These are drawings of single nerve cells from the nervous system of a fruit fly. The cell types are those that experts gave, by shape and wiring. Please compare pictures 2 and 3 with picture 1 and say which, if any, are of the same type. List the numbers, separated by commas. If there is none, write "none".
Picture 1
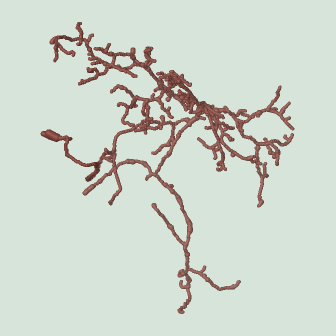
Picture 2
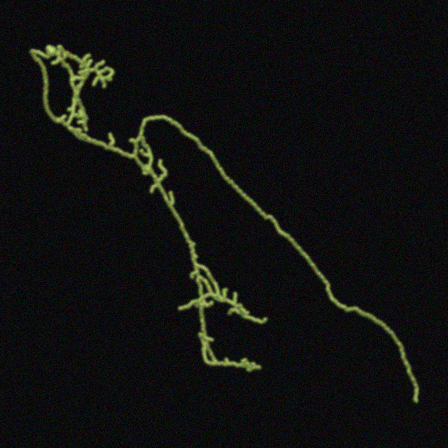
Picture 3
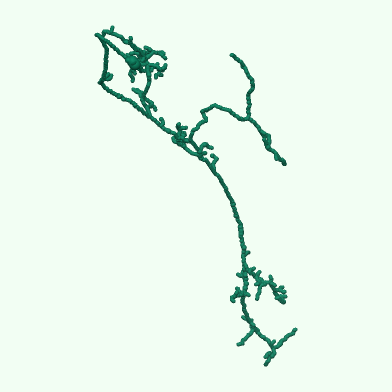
none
